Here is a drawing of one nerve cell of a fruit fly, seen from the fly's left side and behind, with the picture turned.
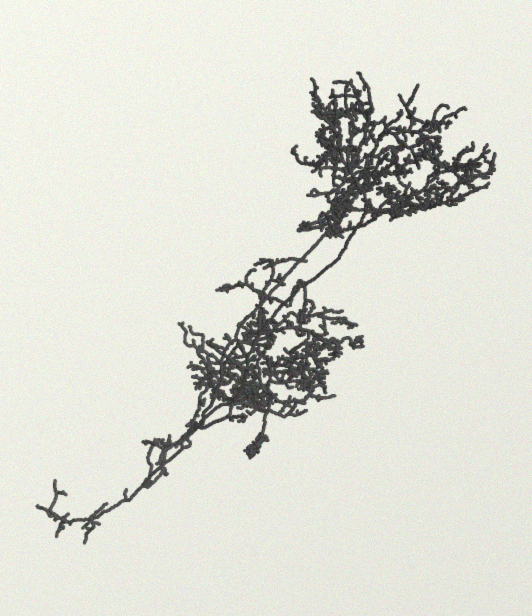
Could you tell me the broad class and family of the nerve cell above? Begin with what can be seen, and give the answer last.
The cell body is at the bottom of the picture. As drawn here it is about as wide as it is tall. Its broad class is nerve-cord intrinsic neuron. Its family is hemilineage 05B.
